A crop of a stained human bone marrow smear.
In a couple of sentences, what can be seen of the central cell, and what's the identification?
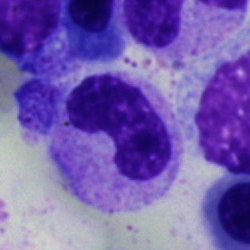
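Hmm, a rounded outline with a smooth edge. The nucleus looks kidney-shaped, with a deep notch that opens toward the lower left. It lies toward the upper part of the cell, which leaves a wider band of cytoplasm below it. That cytoplasm is plentiful and pale lilac. This one is a band neutrophil.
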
